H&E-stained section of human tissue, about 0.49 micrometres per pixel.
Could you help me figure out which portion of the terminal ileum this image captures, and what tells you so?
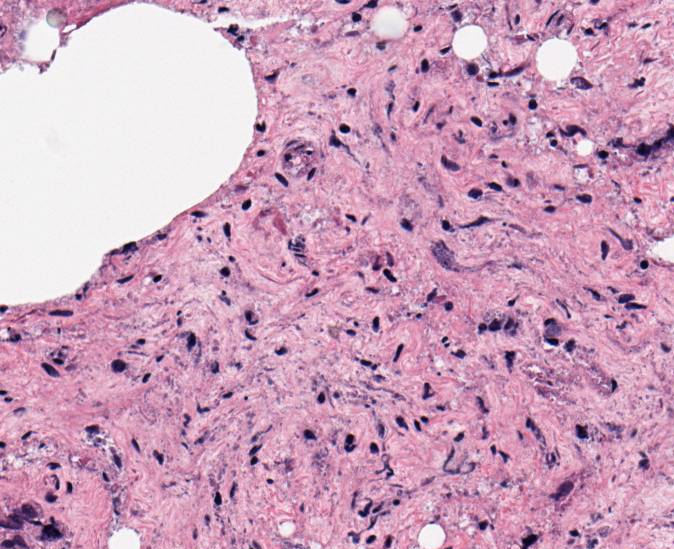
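First point: this is dense connective tissue. Second, its pale pink, wavy collagen fibres run in many directions rather than one parallel line.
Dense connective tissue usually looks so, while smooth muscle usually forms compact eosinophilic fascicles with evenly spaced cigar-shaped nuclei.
Third, the scattered nuclei are dark, mostly spindle-shaped to oval, with little cytoplasm. Last, no epithelium or glands appear.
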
